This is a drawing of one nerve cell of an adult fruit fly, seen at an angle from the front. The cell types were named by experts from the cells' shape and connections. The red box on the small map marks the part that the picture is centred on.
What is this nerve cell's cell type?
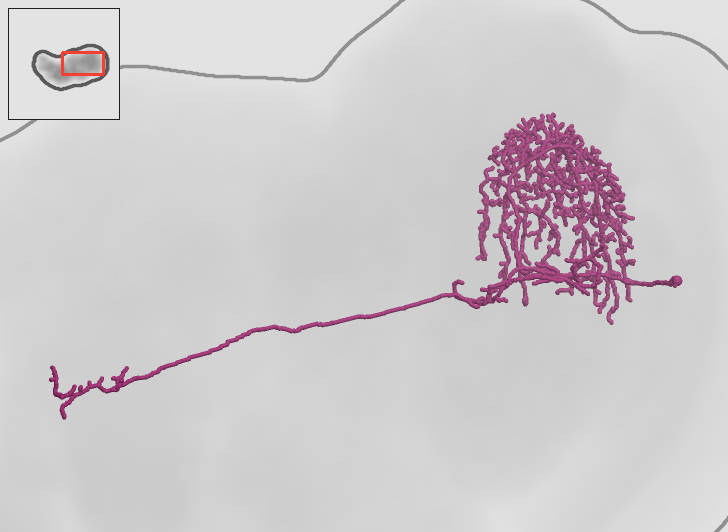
LT60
